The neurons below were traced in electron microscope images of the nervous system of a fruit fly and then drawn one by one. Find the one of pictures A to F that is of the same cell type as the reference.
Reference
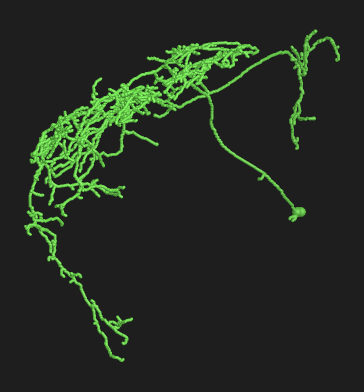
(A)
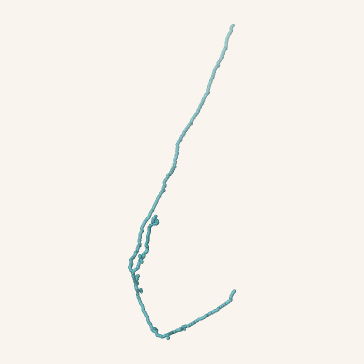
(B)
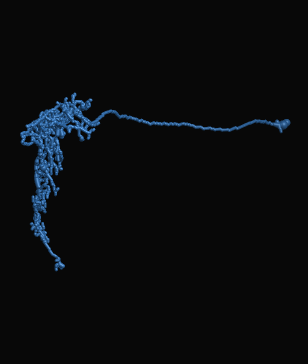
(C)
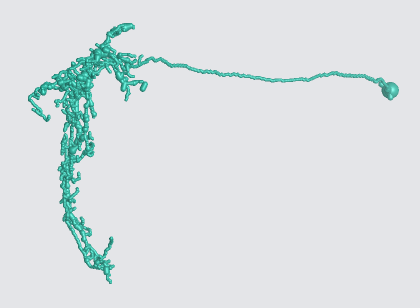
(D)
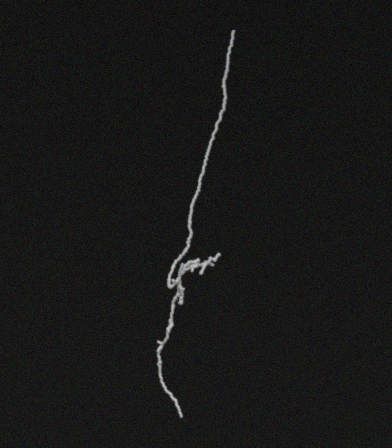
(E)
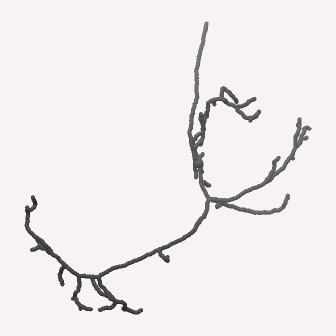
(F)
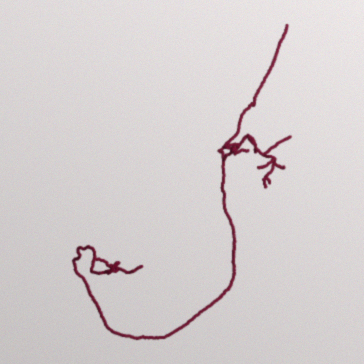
B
